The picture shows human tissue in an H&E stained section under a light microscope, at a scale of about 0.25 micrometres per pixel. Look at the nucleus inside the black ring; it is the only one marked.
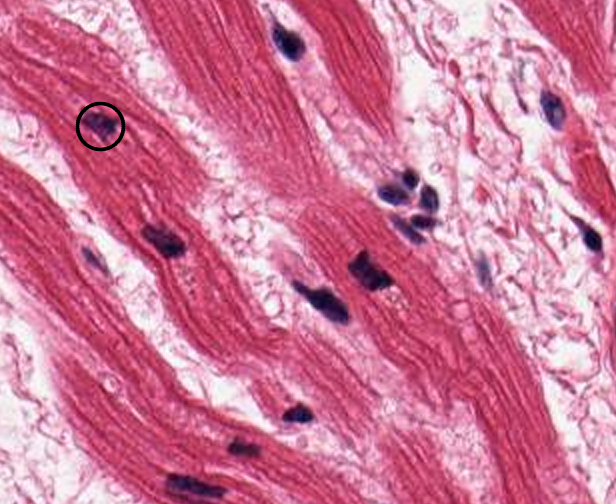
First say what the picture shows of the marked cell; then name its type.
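The nucleus is small and irregular, almost angular, and smaller than most of the elongated nuclei elsewhere in the field. The nucleus sits well inside the pink band, not at its border. The cytoplasm is abundant and deep pink, with fine streaks running along the band's length. The band runs diagonally, parallel to neighbouring pink bands, with pale loose wispy tissue between them. This is a cardiomyocyte.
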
